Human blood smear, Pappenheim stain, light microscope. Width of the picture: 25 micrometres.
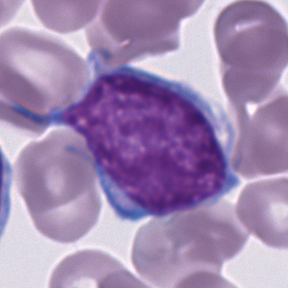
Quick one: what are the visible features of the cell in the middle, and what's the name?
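Most of the cell is taken up by the nucleus, leaving a narrow rim of cytoplasm in which no granules are seen. The chromatin is deep purple, mottled with small paler spots. From the left end of the cell, a thin tapering strand of cytoplasm extends outward. It is a myeloblast.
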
